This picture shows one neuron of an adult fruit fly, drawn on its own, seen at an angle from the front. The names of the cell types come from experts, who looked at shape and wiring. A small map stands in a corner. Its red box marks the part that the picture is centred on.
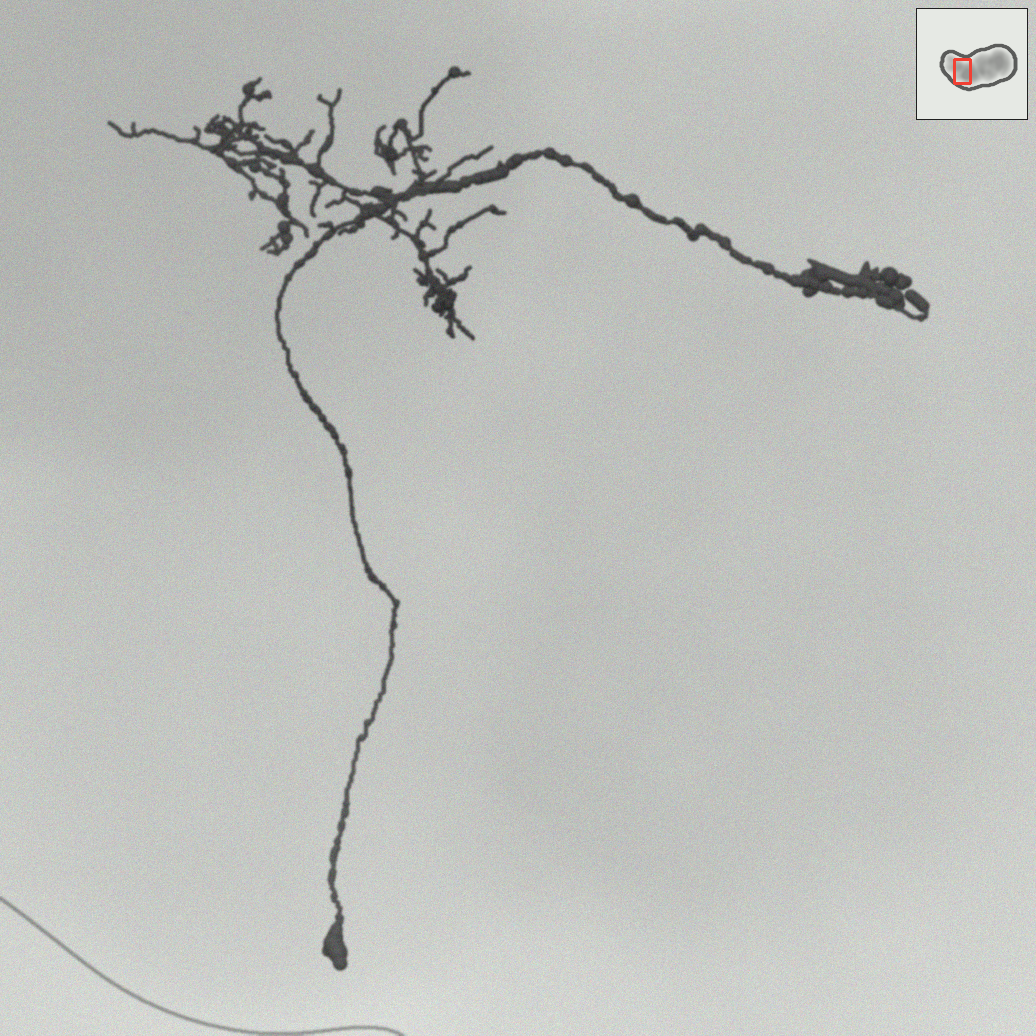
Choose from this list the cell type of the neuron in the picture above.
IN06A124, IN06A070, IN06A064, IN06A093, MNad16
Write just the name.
IN06A070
